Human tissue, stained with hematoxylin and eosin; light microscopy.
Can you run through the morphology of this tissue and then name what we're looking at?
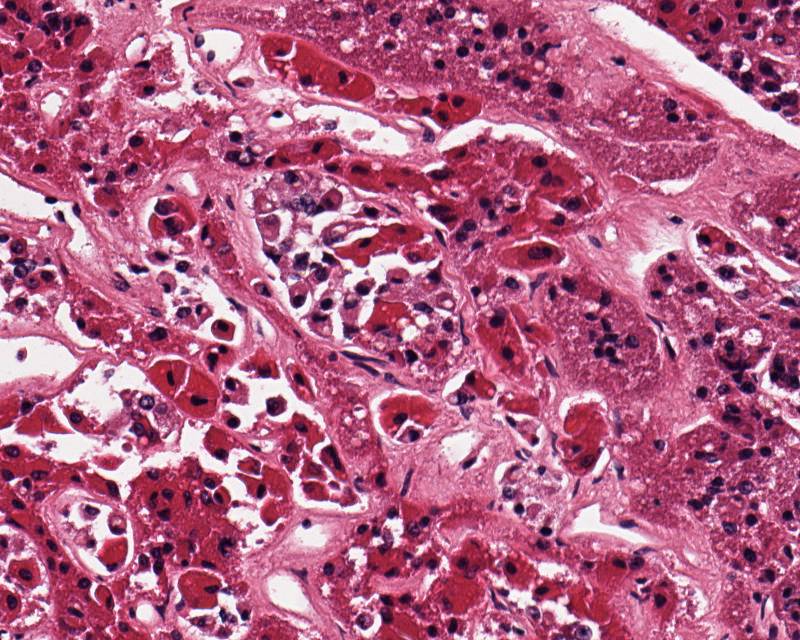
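The cells lie in nests and cords separated by thin fibrous septa, with more solid sheets toward the right. Many cells at left and below are large and polygonal, with abundant deeply eosinophilic cytoplasm. In the right half, finely granular, paler pink cytoplasm surrounds small dark nuclei. Answer: pituitary.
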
